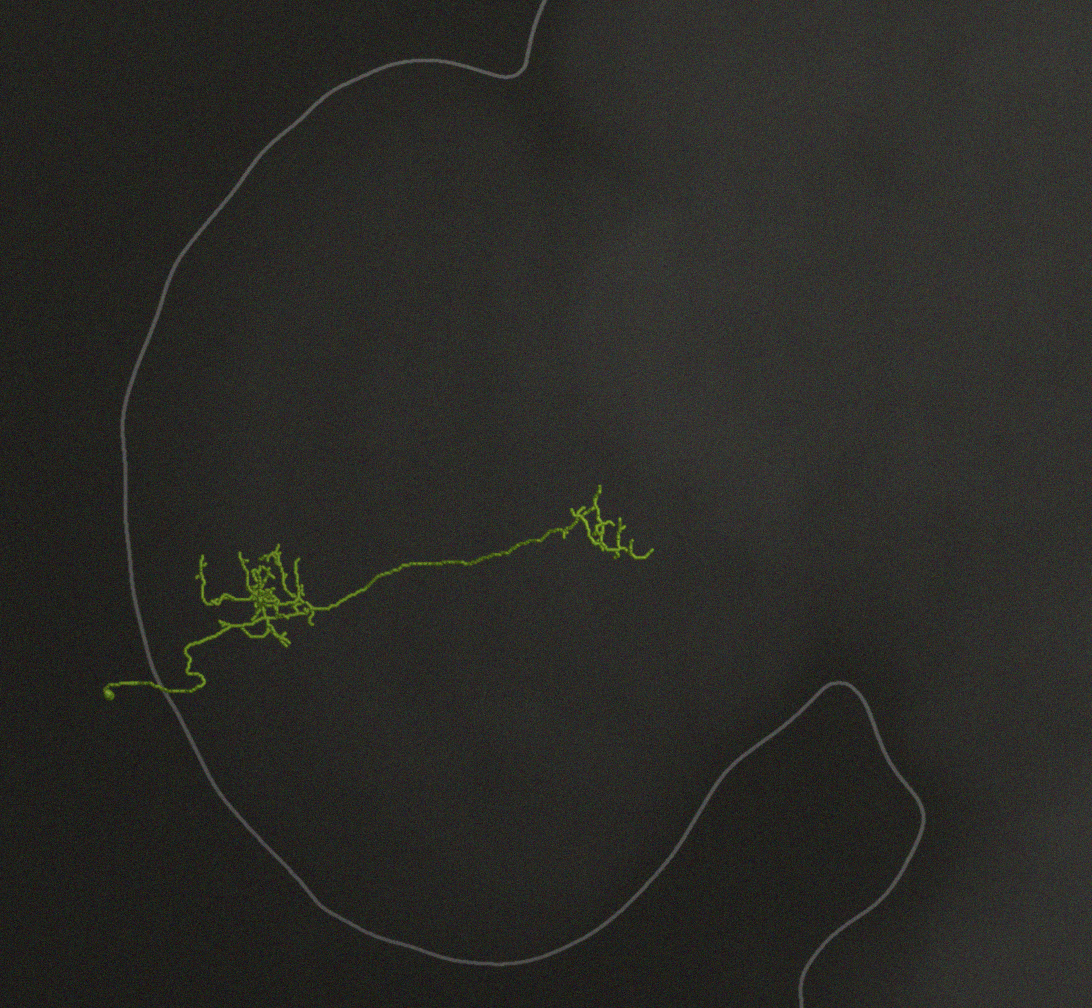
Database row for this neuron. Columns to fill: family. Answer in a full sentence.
The family is Tm.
